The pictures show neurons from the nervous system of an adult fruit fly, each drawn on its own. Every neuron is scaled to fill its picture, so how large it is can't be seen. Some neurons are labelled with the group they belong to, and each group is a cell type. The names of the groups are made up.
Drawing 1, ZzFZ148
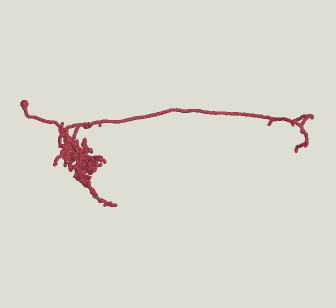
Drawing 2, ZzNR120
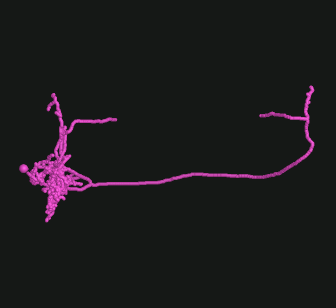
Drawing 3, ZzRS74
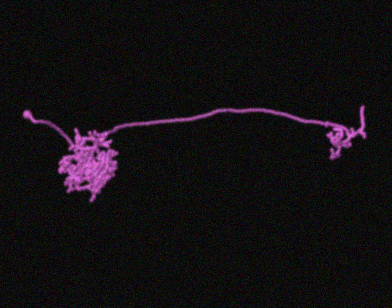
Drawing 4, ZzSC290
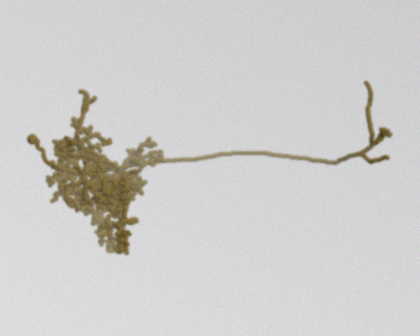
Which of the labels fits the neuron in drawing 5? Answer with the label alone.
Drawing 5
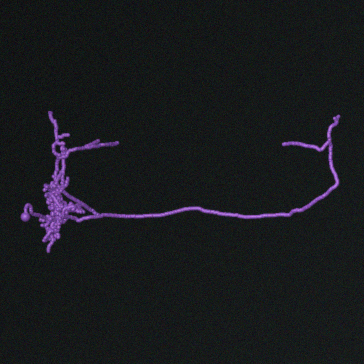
ZzNR120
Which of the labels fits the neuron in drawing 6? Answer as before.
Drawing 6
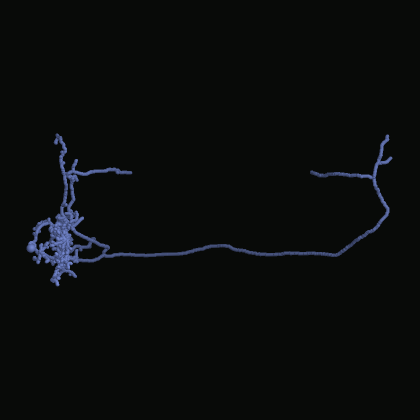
ZzNR120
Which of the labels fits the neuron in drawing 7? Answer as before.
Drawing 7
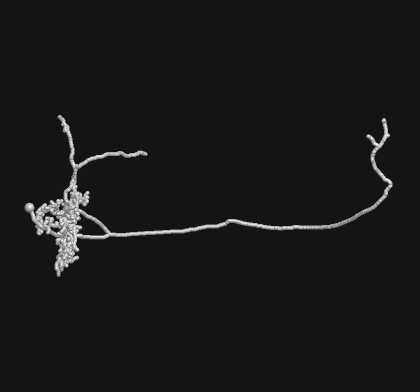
ZzNR120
